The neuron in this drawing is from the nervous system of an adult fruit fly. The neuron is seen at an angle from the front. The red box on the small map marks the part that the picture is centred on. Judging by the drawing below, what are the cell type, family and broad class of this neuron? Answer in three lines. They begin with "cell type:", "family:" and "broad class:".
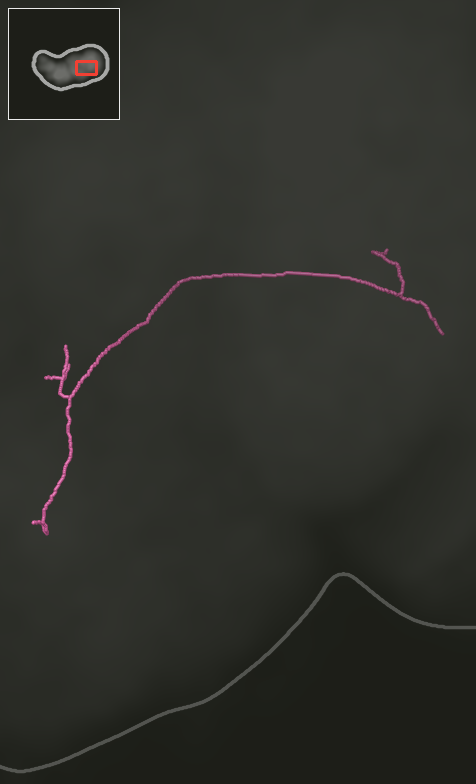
cell type: ORN_DL3
family: class olfactory
broad class: sensory neuron entering the brain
